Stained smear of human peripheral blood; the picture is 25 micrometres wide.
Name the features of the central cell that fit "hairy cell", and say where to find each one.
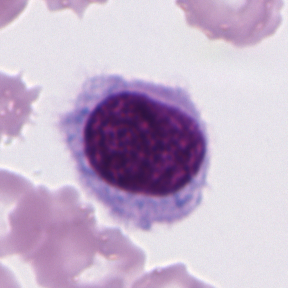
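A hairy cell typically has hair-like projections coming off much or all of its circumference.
That fits this cell: its edge is ragged, with fine hair-like projections around much of its border.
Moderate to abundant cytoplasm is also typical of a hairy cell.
Here the nucleus fills about 60% of the cell's area. The nucleus is oval, about 11 by 9 micrometres, and lies off-centre toward the upper right of the cell. It has no notch, fold or lobes. Its chromatin is dark purple, blotched with small lighter spots.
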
